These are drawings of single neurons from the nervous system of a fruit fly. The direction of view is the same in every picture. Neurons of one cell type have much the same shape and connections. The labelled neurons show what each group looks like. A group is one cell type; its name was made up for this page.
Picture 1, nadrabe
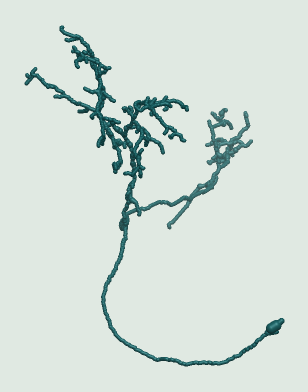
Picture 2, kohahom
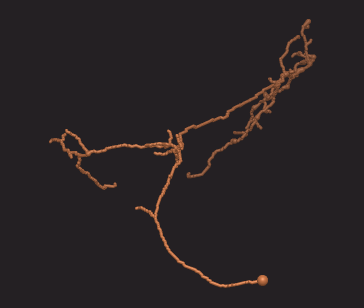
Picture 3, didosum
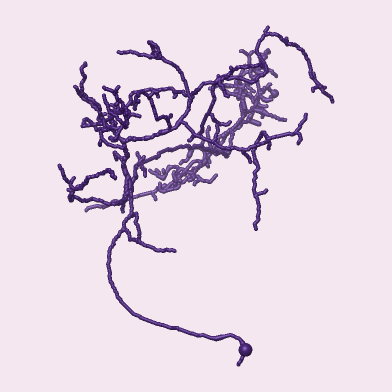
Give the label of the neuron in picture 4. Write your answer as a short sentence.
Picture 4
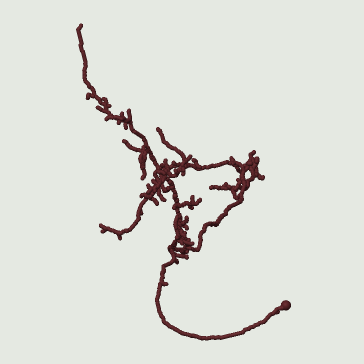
It belongs to nadrabe.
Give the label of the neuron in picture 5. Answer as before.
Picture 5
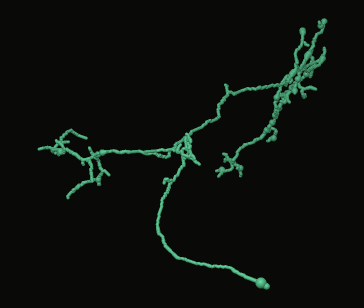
It belongs to kohahom.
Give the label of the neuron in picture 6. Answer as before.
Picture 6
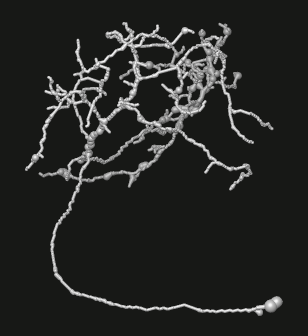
It belongs to didosum.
